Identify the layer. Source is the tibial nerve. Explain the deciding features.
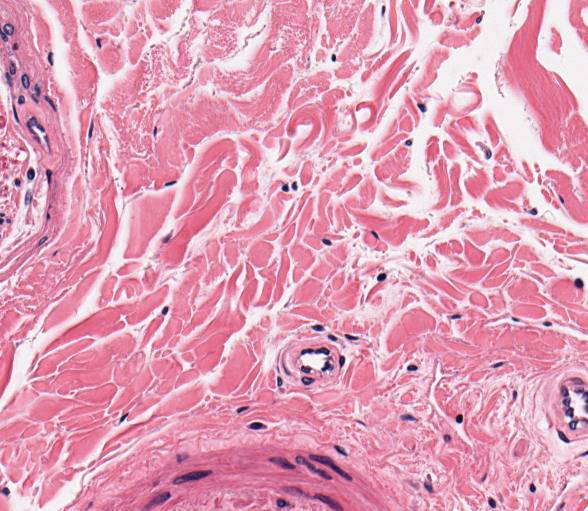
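The field shows epineurium. Thick pink collagen bundles, running in many different directions, fill nearly the whole field and are separated by narrow white clefts. Small, dark, mostly elongated nuclei lie sparsely between the bundles.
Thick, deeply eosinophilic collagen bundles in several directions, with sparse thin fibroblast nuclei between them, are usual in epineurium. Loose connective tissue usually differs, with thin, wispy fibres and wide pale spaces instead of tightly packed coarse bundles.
Along the bottom edge runs a broad curved band of layered tissue with elongated dark nuclei.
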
